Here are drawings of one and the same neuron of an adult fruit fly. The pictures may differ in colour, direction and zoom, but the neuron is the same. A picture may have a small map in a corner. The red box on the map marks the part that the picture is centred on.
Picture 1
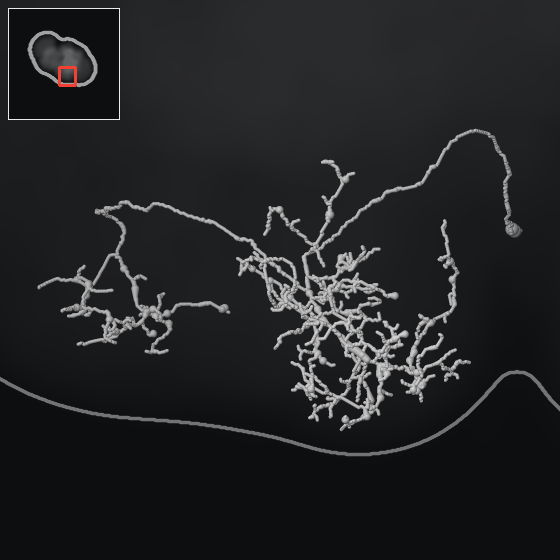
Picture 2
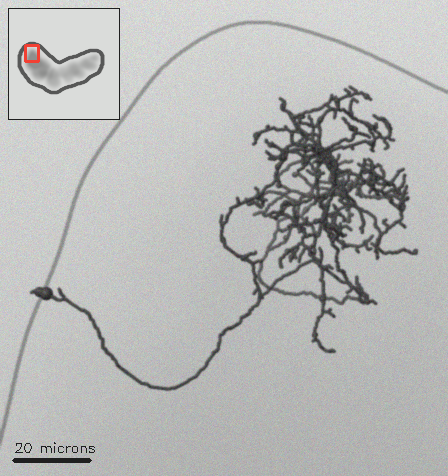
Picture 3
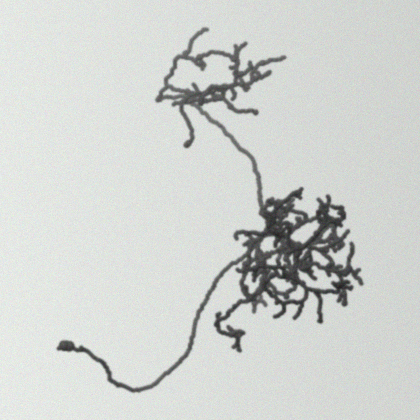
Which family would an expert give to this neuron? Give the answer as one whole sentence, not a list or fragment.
It is to family hemilineage LHa1 that the neuron is assigned.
